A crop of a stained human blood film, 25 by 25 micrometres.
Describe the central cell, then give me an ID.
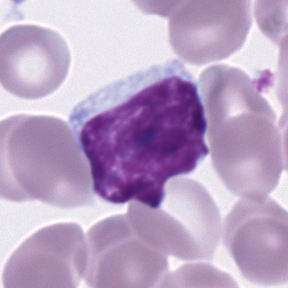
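First, the nucleus has an angular, irregular outline and fills most of the cell. Second, the cytoplasm contains no distinct granules and no vacuoles. This is a typical lymphocyte.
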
